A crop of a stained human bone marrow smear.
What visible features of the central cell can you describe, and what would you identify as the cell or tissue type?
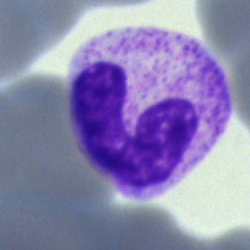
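Look at the nucleus: it bends into a horseshoe with the open side facing up, and the chromatin is dark purple and coarsely clumped. Plenty of pale pinkish-lilac cytoplasm surrounds it, with fine purple granules scattered all through. That makes it a band neutrophil.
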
